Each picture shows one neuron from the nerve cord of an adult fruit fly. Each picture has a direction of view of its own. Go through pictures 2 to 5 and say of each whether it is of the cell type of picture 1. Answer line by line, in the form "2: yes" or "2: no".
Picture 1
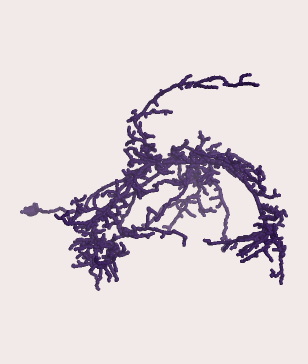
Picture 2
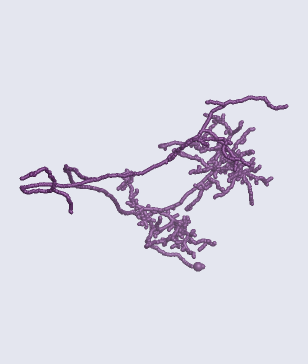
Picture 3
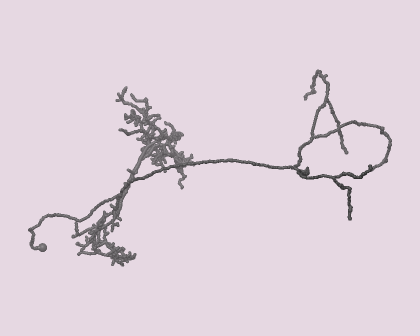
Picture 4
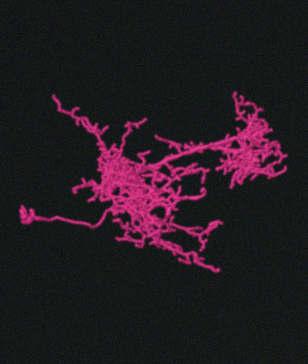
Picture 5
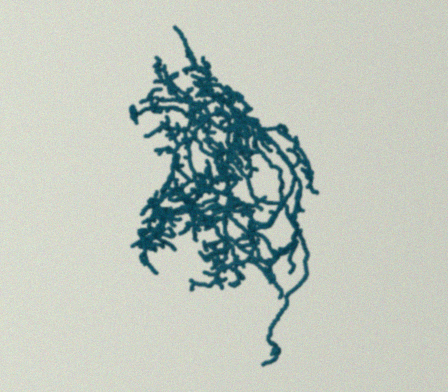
2: no
3: no
4: yes
5: yes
